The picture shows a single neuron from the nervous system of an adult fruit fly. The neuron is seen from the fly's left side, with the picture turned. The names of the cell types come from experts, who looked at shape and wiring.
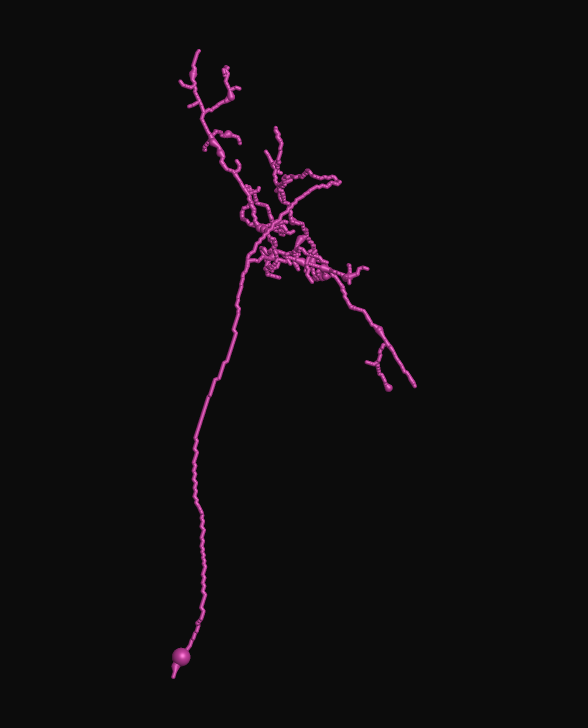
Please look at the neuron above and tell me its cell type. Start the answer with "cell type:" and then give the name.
cell type: CB1794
